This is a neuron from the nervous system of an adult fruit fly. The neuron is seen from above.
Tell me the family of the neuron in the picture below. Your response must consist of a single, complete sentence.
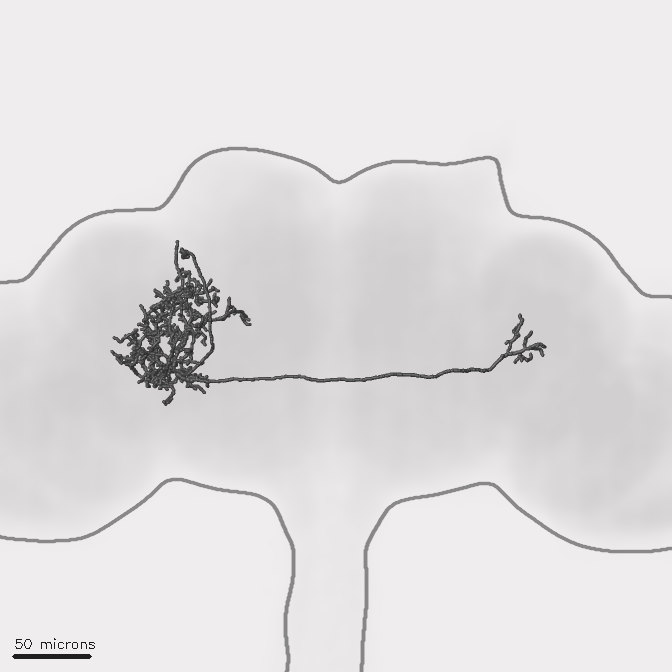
Regarding family, this neuron is hemilineage VLPa2.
